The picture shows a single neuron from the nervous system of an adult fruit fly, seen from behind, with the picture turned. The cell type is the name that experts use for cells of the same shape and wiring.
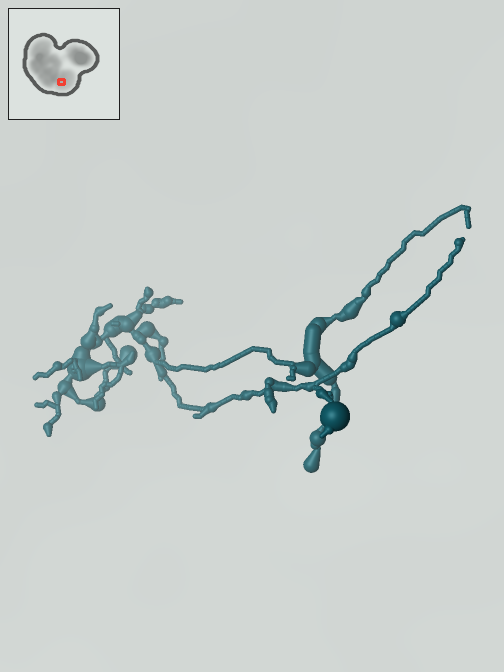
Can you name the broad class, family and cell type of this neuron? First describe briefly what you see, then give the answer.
As drawn here it is wider than it is tall. Its broad class is optic-lobe intrinsic neuron. Its family is T. The cell type is T5d.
